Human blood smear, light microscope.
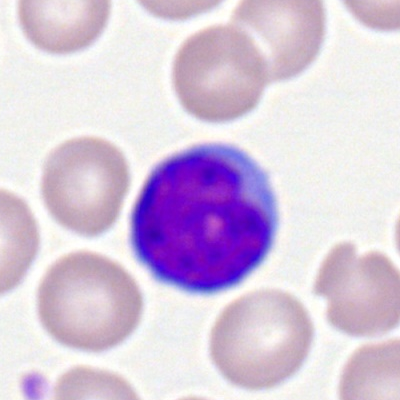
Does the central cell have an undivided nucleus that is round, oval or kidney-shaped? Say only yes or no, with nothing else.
Yes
